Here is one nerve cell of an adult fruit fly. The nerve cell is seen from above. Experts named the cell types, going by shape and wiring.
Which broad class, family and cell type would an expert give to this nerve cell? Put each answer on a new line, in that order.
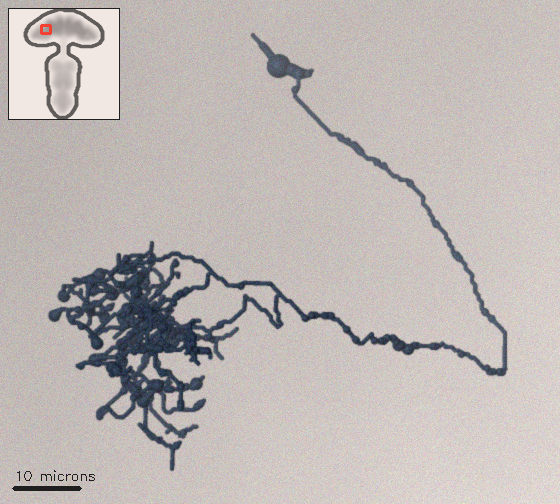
optic-lobe intrinsic neuron
Li
Li34b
